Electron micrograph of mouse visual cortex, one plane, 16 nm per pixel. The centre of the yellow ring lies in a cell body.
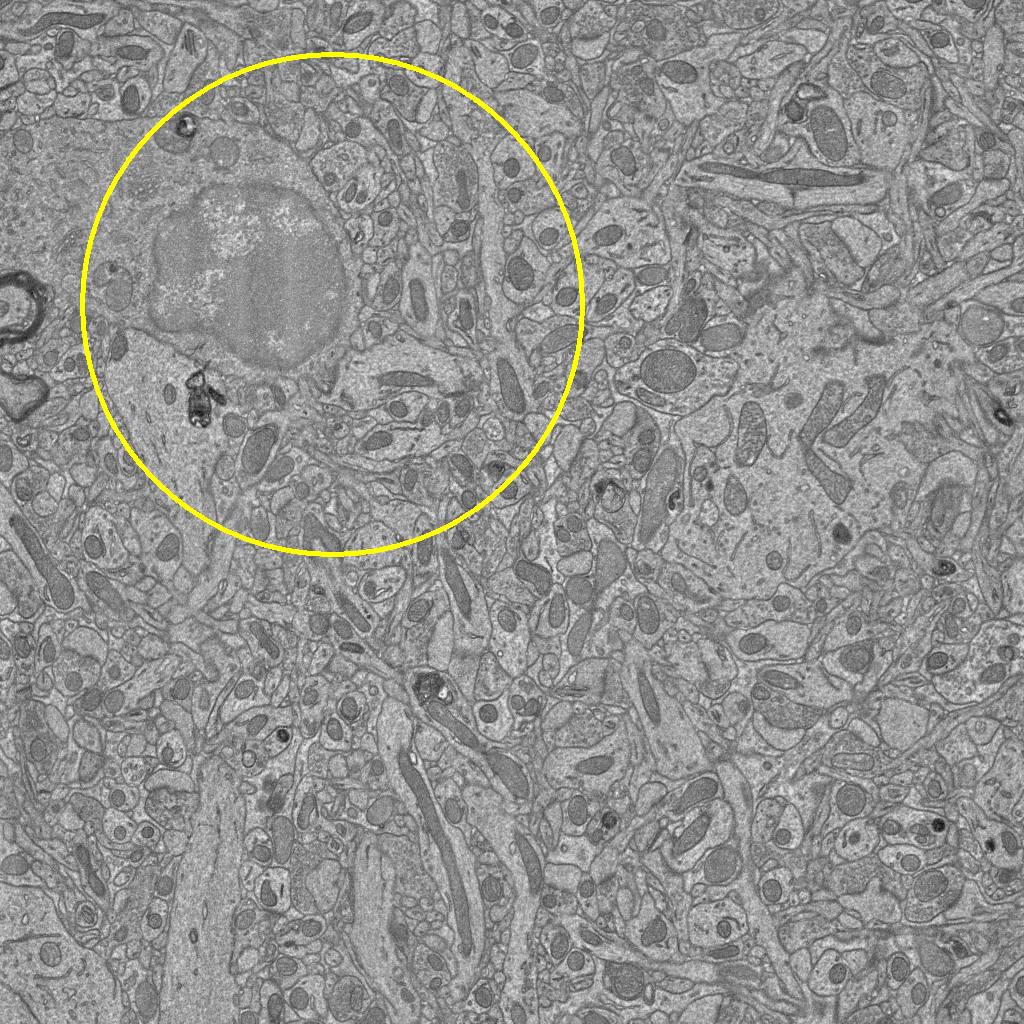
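Oligodendrocyte at the centre of the yellow ring. The nucleus shows whole as a large rounded-oval profile with a slightly uneven outline. Pale, finely granular cytoplasm is broadest below and to the left of the nucleus, where one very dark, irregular dense body lies. Only a few small oval mitochondria are scattered around the nucleus.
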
